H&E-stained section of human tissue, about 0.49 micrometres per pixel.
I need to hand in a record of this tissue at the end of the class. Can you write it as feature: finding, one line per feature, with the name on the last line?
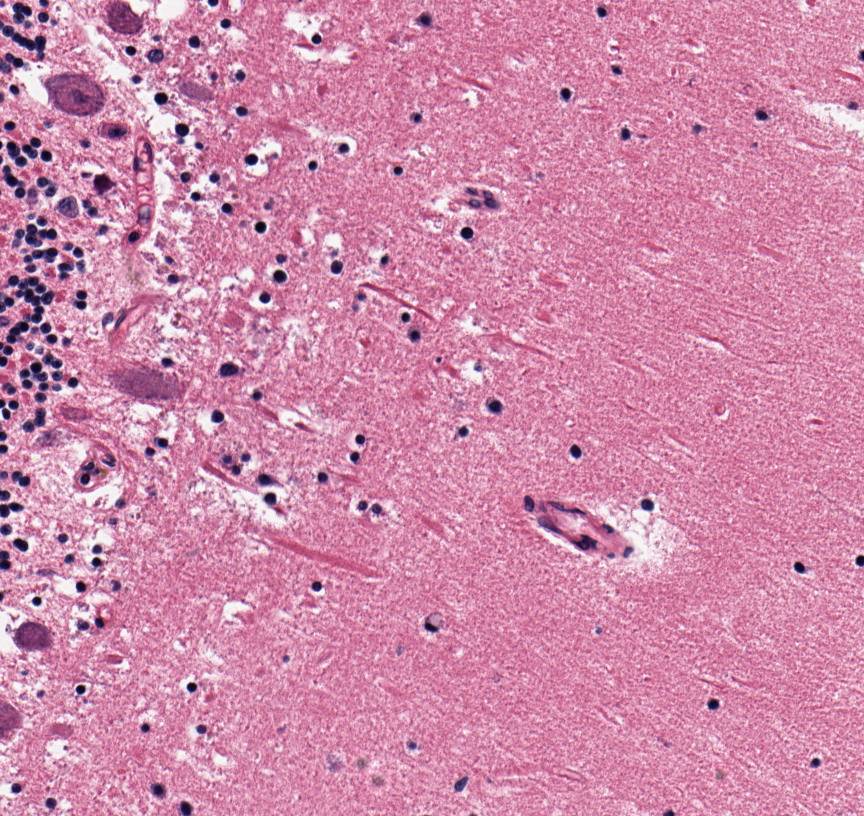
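Left edge: narrow band, dense small round dark nuclei
Those nuclei: deeply dark, hardly any cytoplasm
Rest of field: pink fibrillary, few nuclei
Large cells: a few near left margin, ample purple-grey cytoplasm
Neuropil streaks: faint pink fibres, obliquely upper left to lower right
Tissue: cerebellum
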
